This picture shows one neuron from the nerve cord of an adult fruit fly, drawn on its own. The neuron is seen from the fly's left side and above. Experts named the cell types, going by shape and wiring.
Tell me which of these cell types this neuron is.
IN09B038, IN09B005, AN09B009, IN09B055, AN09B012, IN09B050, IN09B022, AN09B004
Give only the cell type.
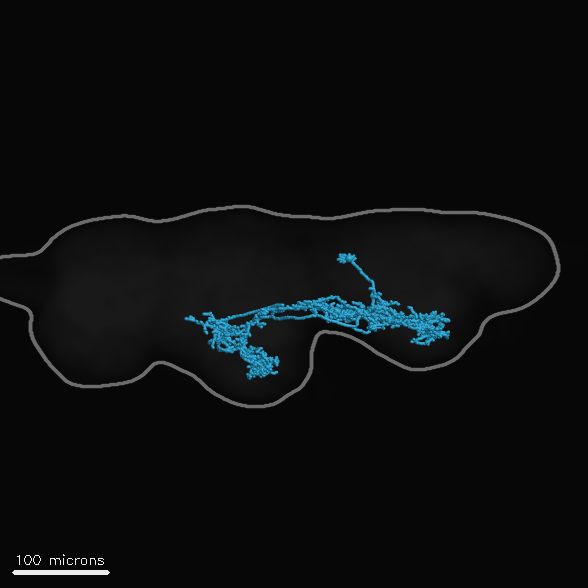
IN09B022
